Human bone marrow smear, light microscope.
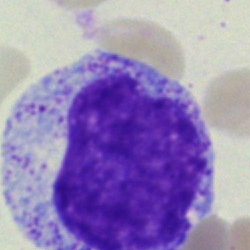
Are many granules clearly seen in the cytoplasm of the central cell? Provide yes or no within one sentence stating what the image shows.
Yes, in the cytoplasm of this cell, many granules are visible.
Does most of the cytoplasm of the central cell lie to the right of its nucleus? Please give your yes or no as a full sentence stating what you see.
No, on the right side of the cell lies its nucleus.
